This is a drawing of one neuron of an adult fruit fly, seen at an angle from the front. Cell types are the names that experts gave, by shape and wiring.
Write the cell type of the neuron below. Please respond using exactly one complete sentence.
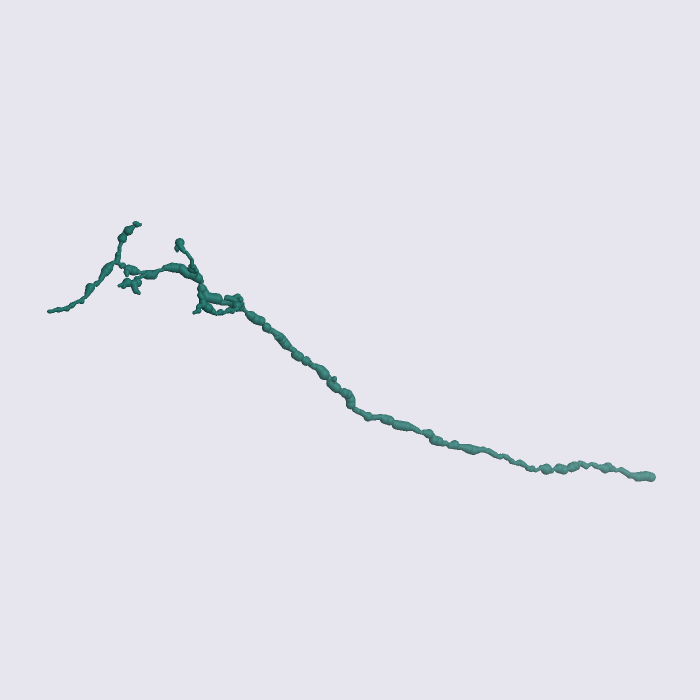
By cell type, this neuron is classified as SNpp58.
